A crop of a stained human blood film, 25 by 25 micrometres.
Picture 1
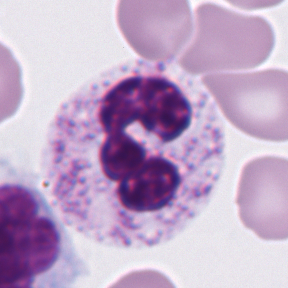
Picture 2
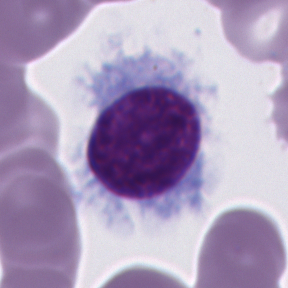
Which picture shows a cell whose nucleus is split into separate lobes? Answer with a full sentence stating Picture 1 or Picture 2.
What is divided into lobes is the nucleus of the cell in Picture 1.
